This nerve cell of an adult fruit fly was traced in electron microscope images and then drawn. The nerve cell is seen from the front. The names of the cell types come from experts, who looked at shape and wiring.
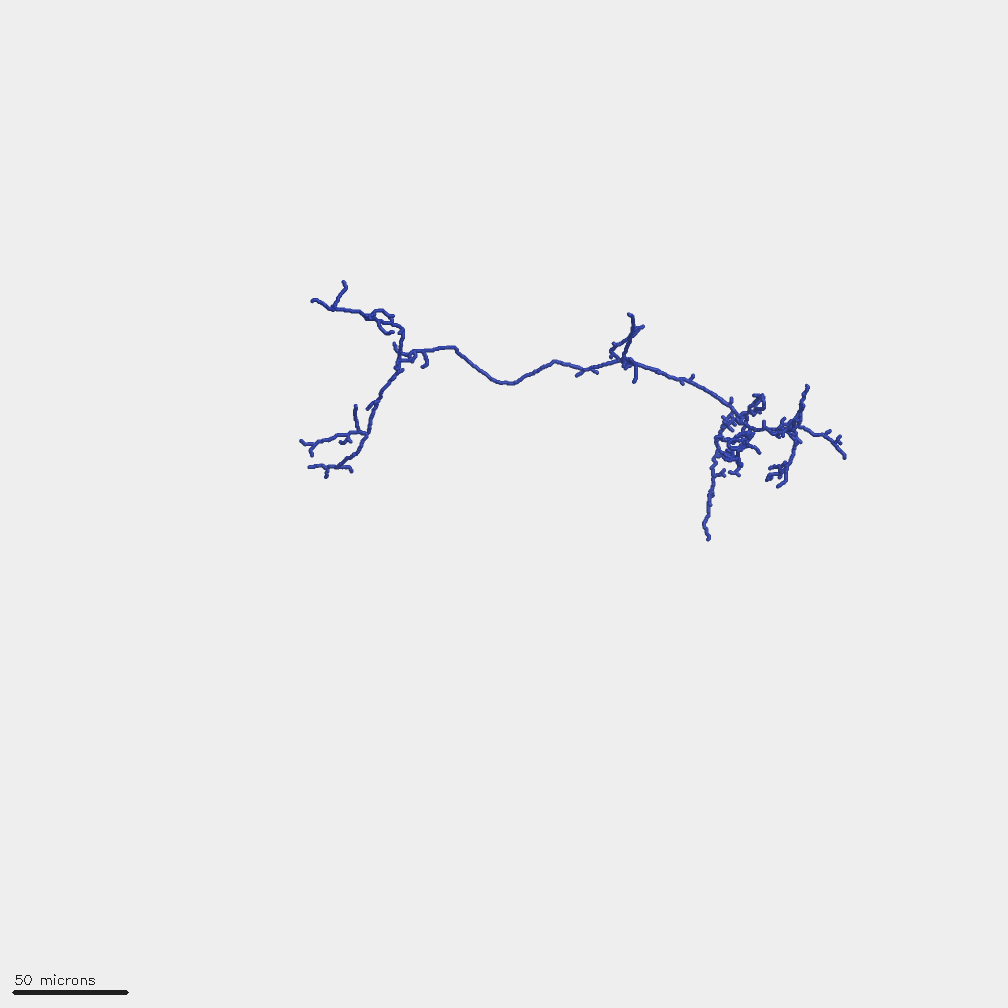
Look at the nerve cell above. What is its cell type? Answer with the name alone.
CB4072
